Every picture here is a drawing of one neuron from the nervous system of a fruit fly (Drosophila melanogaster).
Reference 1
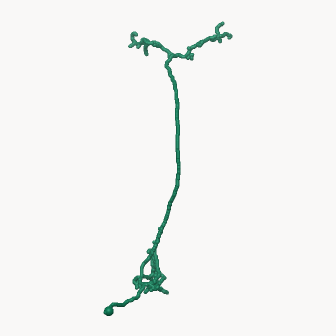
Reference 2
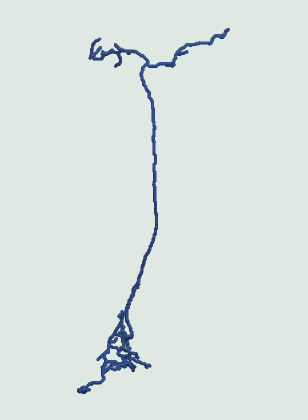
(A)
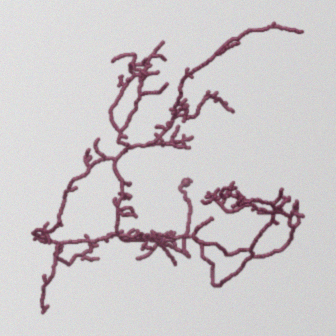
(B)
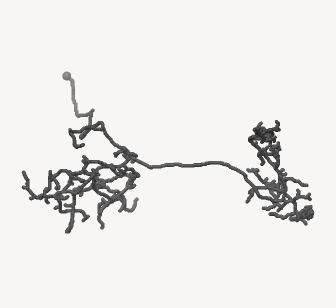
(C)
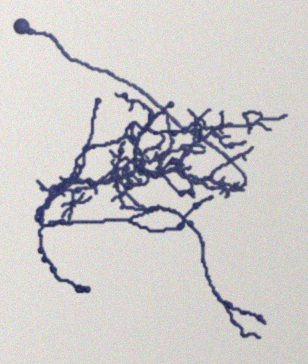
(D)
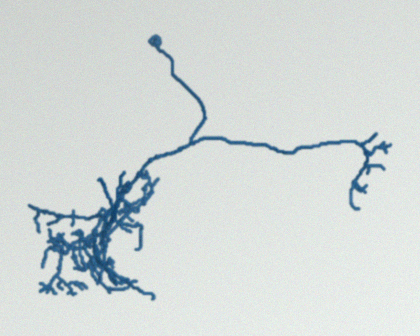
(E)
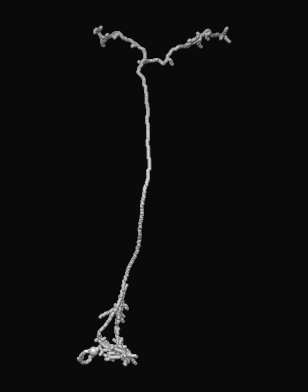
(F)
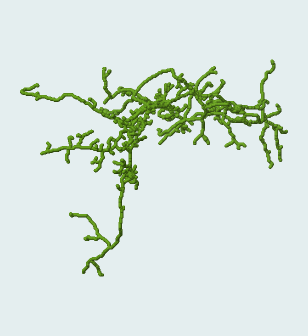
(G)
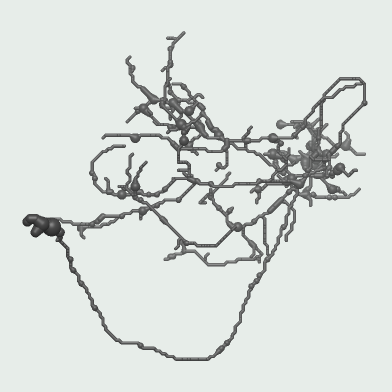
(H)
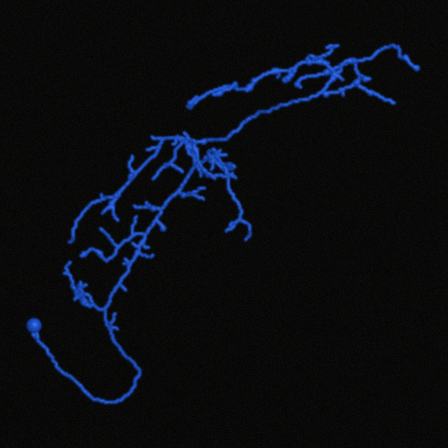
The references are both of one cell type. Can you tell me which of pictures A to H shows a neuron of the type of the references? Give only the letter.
E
